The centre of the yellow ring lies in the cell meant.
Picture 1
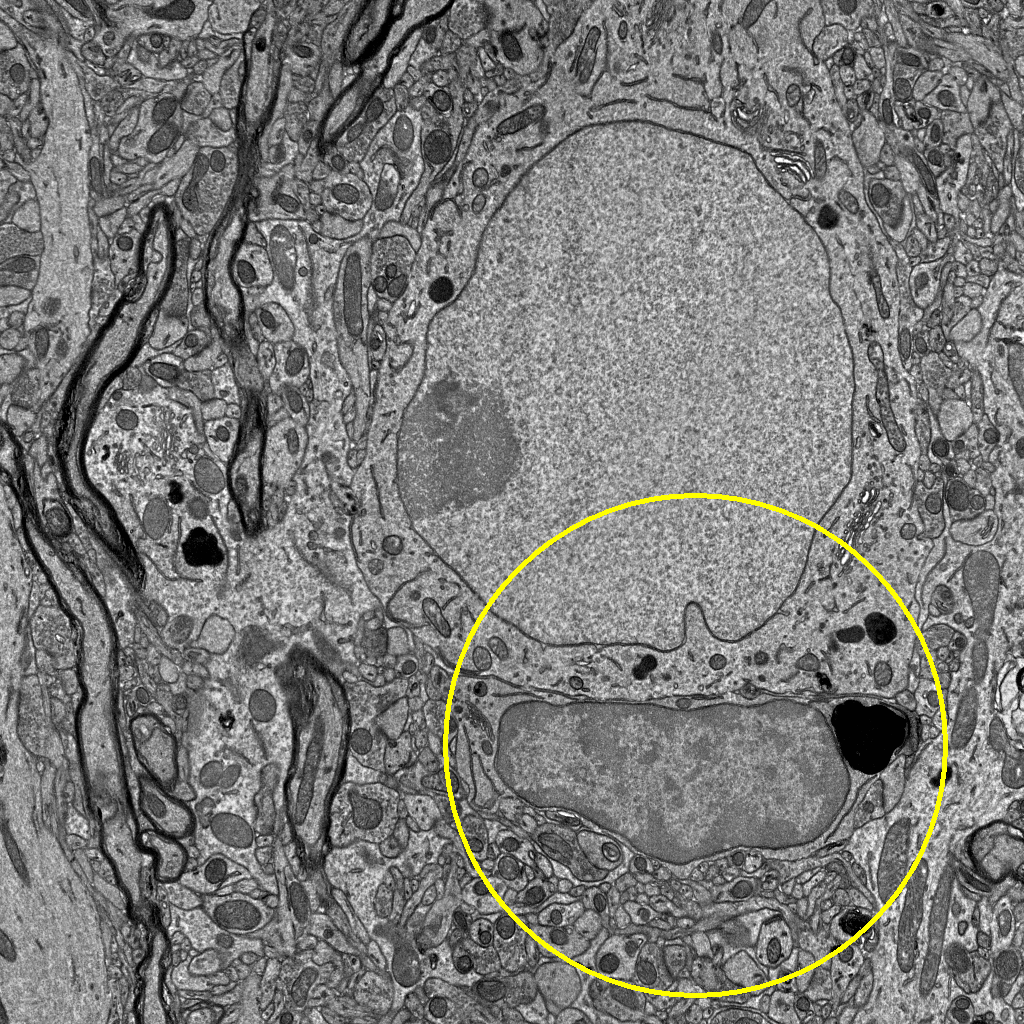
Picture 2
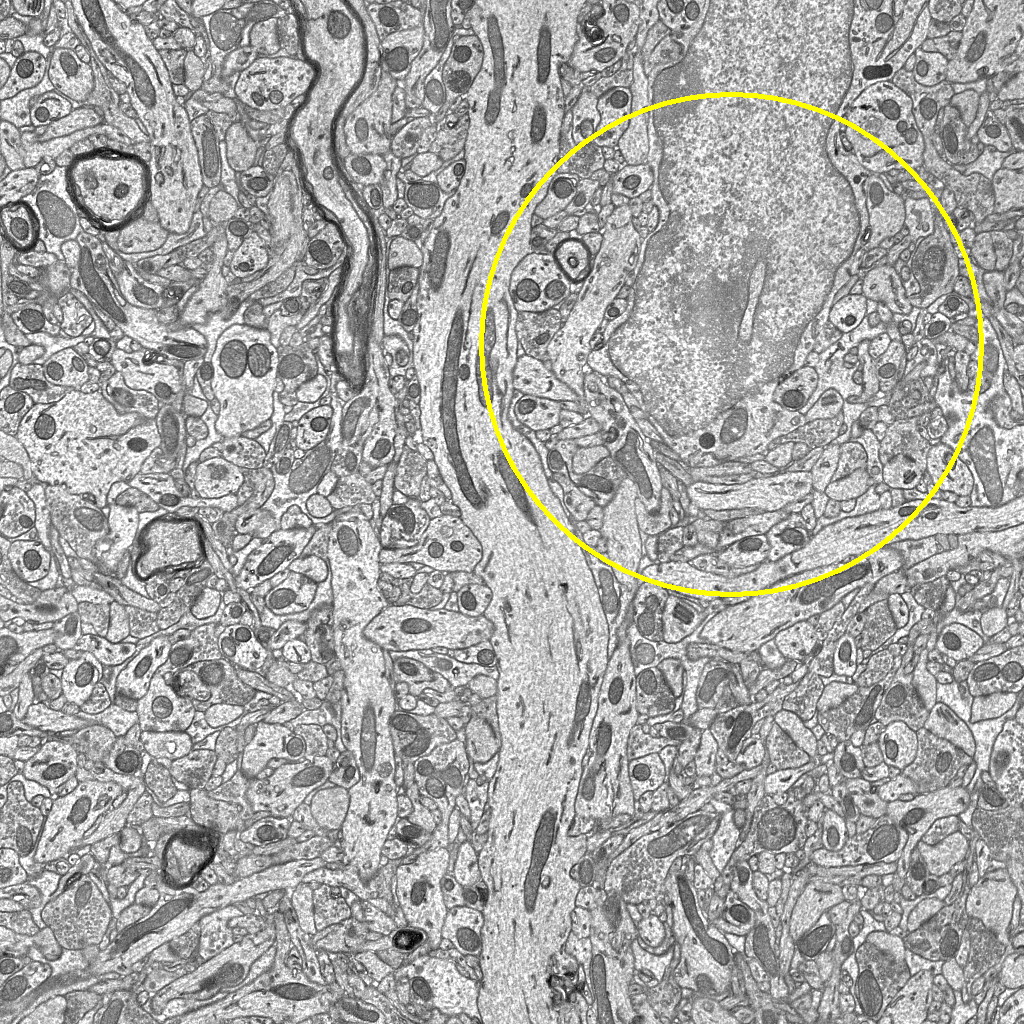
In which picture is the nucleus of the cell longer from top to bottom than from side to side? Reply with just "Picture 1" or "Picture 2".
Picture 2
